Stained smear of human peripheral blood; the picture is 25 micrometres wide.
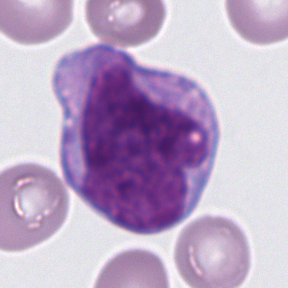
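Atypical promyelocyte at the centre of a stained peripheral blood smear. Its outline is irregular and angular rather than round. The chromatin looks mottled, with lighter and darker patches. Pale grey-blue cytoplasm deepens to a stronger blue along the outer edge of the cell.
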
